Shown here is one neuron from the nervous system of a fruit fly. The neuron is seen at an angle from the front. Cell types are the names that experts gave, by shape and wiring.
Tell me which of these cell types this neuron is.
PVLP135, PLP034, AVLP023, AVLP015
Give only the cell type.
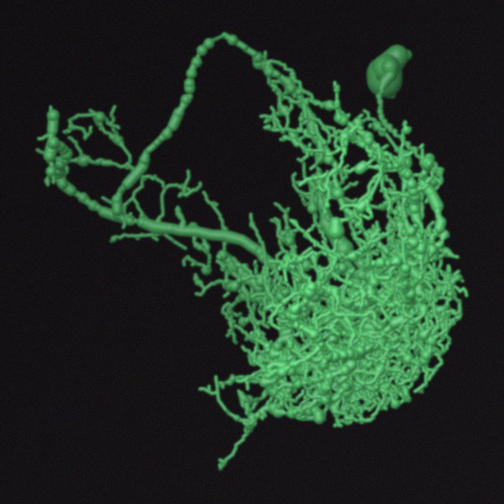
PVLP135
